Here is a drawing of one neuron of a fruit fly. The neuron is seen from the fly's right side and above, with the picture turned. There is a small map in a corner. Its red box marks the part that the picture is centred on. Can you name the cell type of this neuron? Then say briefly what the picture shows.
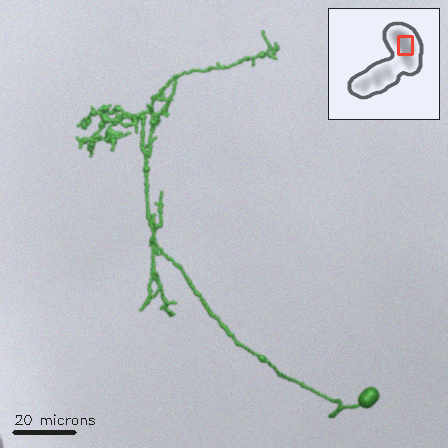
It is of cell type CB2262. Its broad class is central-brain intrinsic neuron. Its cell body lies at the lower right of the picture. By the scale bar it is about 130 microns tall in this view.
